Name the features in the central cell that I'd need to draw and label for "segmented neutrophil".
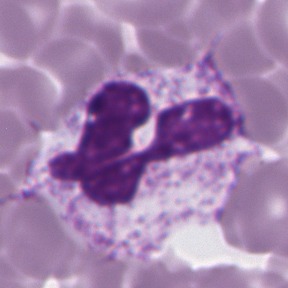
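In this segmented neutrophil the cytoplasm is abundant and very pale, and it is scattered with small violet granules.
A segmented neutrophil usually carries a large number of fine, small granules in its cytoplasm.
The small granules scattered through the cytoplasm here agree with that.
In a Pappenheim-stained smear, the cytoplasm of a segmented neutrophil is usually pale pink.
The very pale cytoplasm here goes with that paleness. Beyond this, the chromatin is dense and dark purple, and the granules leave the nucleus uncovered and clearly visible.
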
